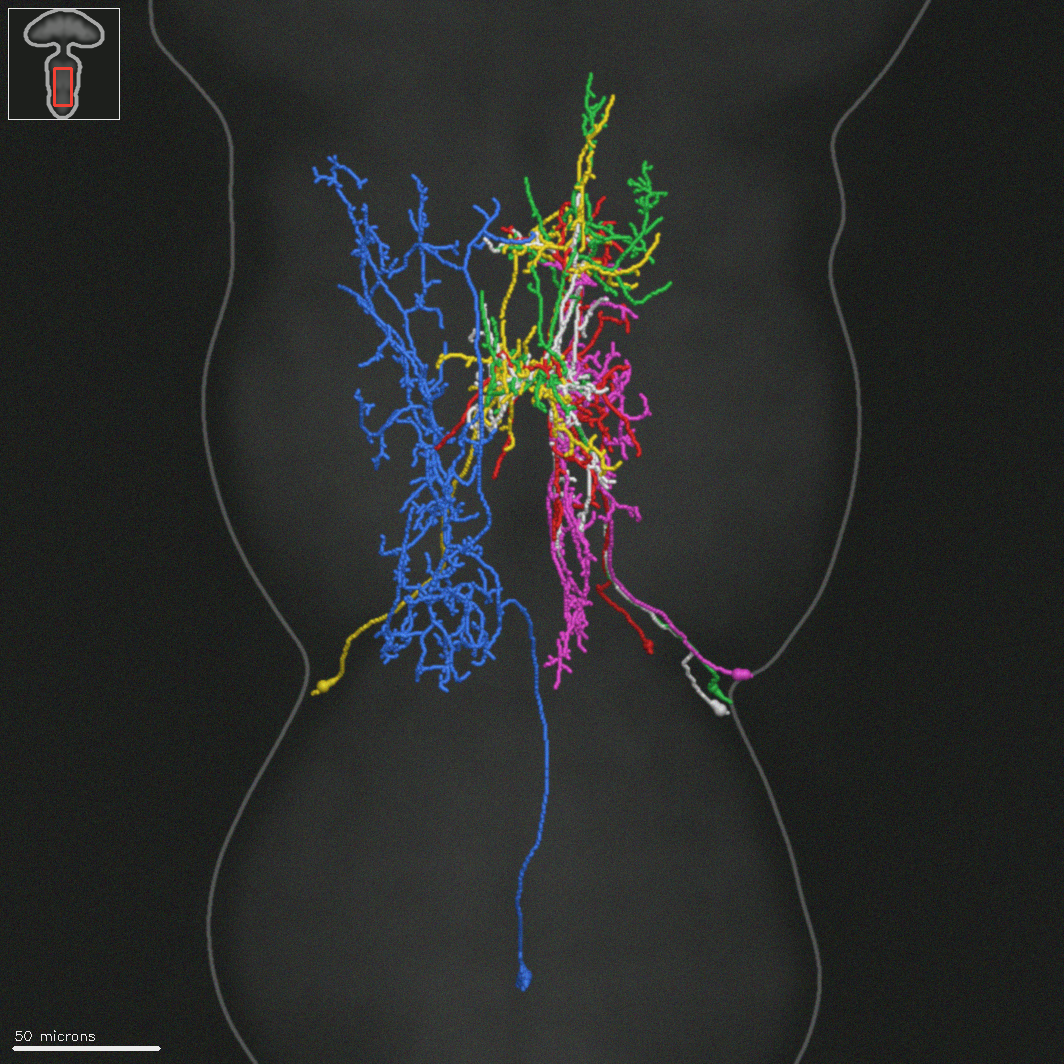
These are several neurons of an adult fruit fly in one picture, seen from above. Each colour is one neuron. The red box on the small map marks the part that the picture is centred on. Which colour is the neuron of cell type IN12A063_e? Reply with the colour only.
white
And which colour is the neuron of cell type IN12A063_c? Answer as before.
yellow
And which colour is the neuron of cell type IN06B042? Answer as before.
blue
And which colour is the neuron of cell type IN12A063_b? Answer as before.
green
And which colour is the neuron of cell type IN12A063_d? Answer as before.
red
